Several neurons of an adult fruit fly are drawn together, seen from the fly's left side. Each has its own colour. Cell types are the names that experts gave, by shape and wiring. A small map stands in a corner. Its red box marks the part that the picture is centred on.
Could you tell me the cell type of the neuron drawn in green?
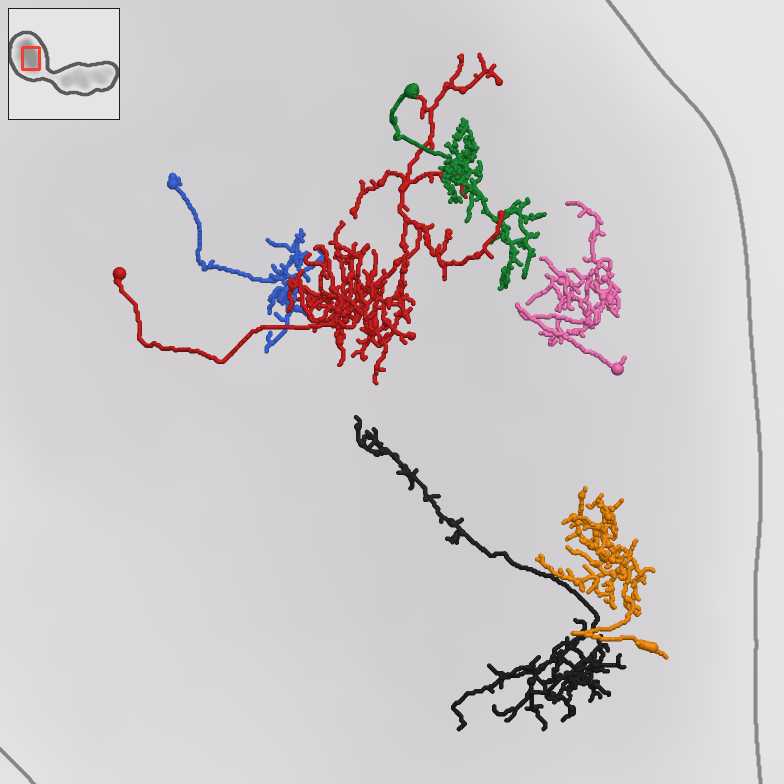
Mi16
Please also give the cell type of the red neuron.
Cm8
